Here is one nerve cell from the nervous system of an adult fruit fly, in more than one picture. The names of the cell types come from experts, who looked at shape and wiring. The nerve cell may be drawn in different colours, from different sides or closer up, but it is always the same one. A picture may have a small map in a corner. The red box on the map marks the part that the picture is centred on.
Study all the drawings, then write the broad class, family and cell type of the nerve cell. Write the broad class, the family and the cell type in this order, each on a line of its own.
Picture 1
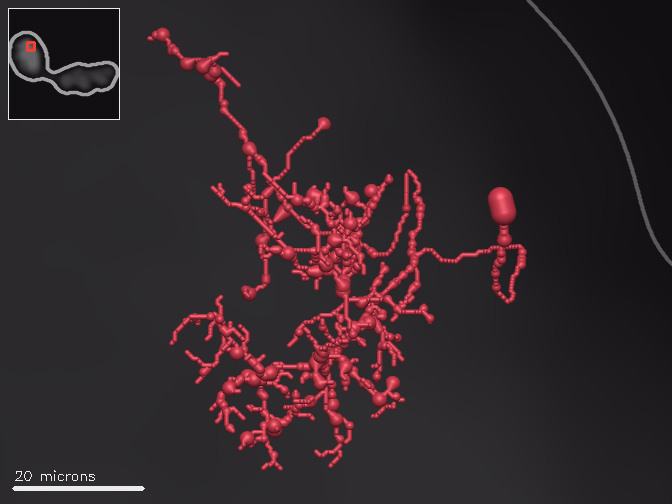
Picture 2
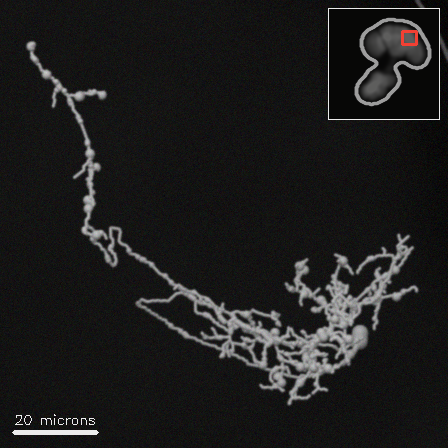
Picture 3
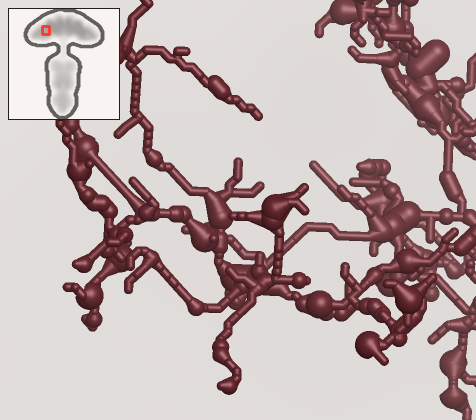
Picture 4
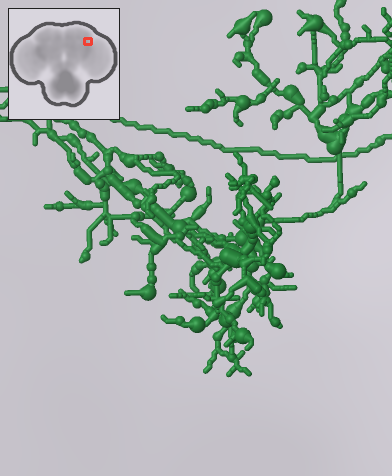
central-brain intrinsic neuron
hemilineage SLPp&v1_posterior
LHPV4g1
